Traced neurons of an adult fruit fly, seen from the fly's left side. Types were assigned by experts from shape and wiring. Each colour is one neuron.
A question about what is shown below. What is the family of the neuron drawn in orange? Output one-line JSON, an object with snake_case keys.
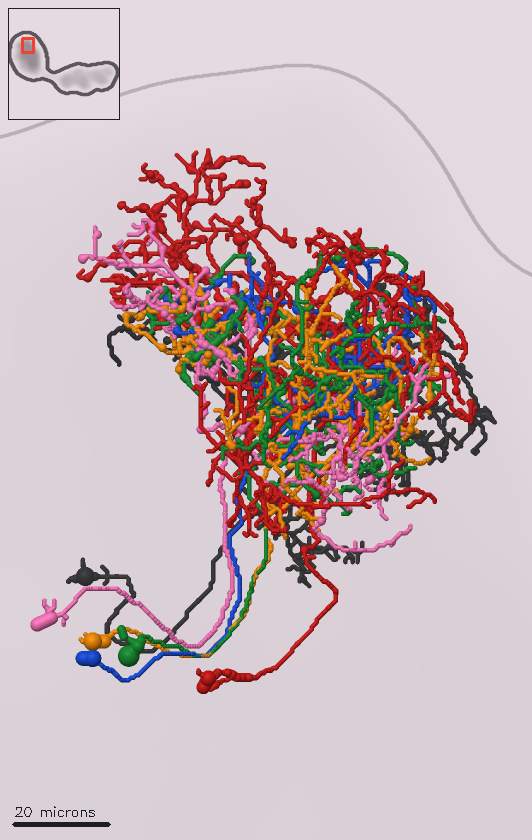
{"family": "hemilineage LHa2"}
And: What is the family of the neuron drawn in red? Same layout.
{"family": "hemilineage LHa2"}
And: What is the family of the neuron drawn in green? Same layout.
{"family": "hemilineage LHa2"}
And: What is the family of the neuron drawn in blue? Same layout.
{"family": "hemilineage LHa2"}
